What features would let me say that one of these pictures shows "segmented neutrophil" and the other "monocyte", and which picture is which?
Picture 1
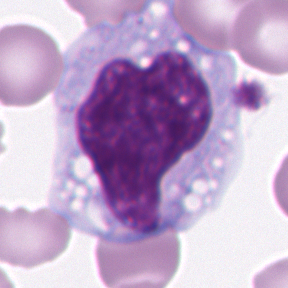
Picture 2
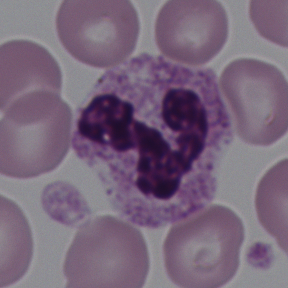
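Picture 1 is the monocyte; picture 2 is the segmented neutrophil. Start with the nuclei: the monocyte's has a notch in its upper edge and is broad at the top, narrowing towards the bottom, whereas the neutrophil's is several lobes linked in a chain, with dark purple, coarsely clumped chromatin. Now the cytoplasm: in the monocyte it is pale grey-blue with many small clear vacuoles, while in the neutrophil it is plentiful and pale pinkish-lilac, with fine lilac-purple granules scattered through all of it.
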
